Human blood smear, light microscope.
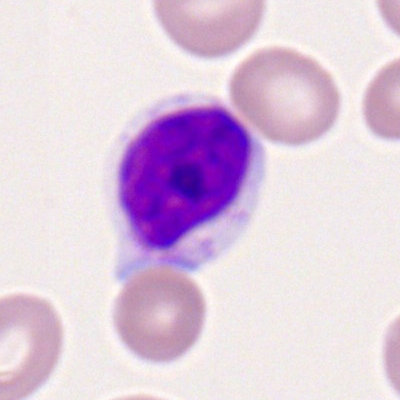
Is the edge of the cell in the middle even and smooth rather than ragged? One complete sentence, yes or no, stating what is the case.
No, this cell has a rough edge, ragged or bearing projections, blebs or tags.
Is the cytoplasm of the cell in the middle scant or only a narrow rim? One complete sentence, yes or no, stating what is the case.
Yes, the nucleus occupies most of the cell, leaving scant cytoplasm.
